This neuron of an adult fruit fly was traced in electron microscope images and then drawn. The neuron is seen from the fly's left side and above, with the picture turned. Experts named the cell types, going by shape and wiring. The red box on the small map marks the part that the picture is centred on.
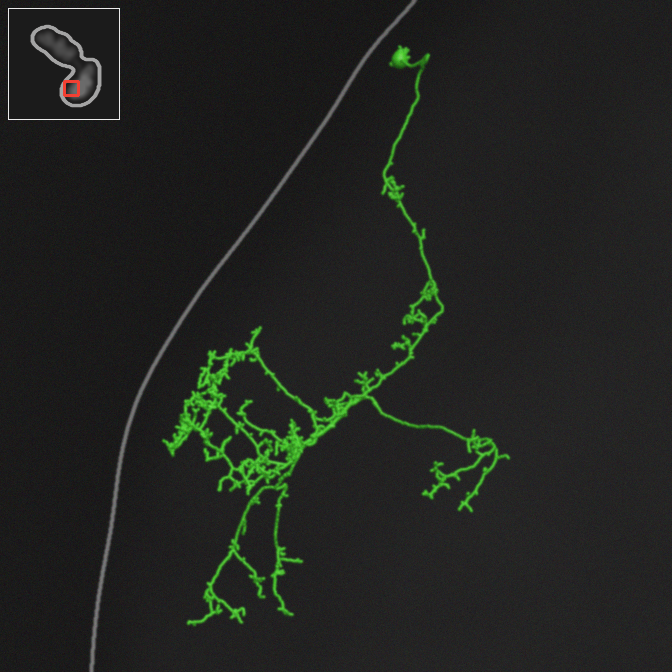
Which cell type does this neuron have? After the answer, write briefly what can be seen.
Its cell type is Y12. It is an optic-lobe intrinsic neuron. The cell body can be seen at the top of the picture. Dozens of branch ends can be seen.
